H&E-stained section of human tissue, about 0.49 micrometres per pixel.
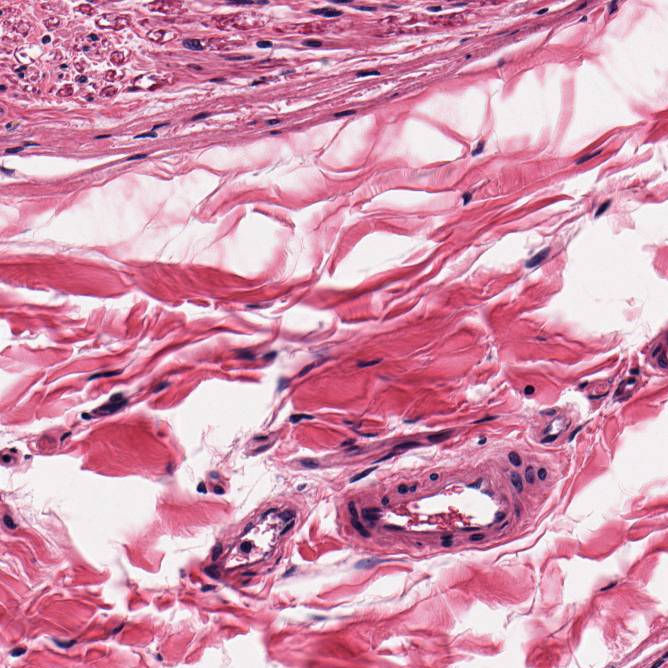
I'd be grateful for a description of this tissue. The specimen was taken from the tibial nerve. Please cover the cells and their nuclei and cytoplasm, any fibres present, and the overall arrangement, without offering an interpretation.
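Mostly thick, wavy, pink collagen bundles with clear white spaces between. A compact band of closely layered fibres with flat, elongated nuclei crosses the top. Just right of centre, lower half, a small vessel holds red blood cells. Between the bundles, nuclei are sparse, dark and elongated.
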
